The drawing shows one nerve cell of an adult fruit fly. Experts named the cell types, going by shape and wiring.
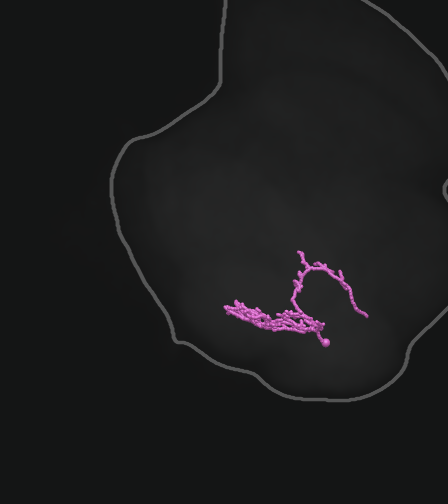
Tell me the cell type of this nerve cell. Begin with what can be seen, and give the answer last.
In this view it is wider than it is tall. Its broad class is visual projection neuron. Its cell type is MeVP14.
